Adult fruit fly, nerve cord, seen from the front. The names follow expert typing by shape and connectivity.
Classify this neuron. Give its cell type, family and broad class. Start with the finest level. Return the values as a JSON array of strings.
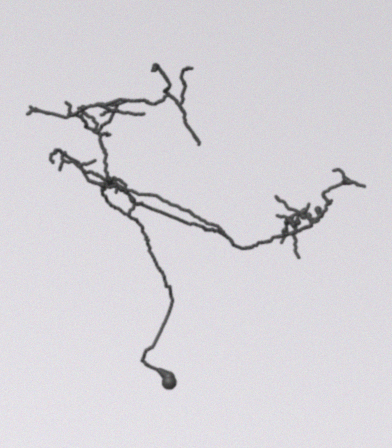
["IN21A093", "hemilineage 21A", "nerve-cord intrinsic neuron"]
